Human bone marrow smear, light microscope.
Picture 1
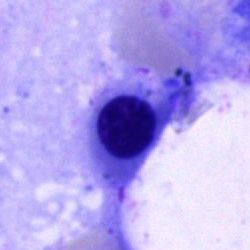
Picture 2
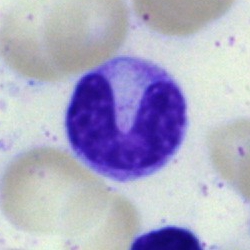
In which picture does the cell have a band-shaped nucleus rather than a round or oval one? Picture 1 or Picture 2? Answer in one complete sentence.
In picture 2 the nucleus of the cell has been drawn out into a lobeless curved band.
